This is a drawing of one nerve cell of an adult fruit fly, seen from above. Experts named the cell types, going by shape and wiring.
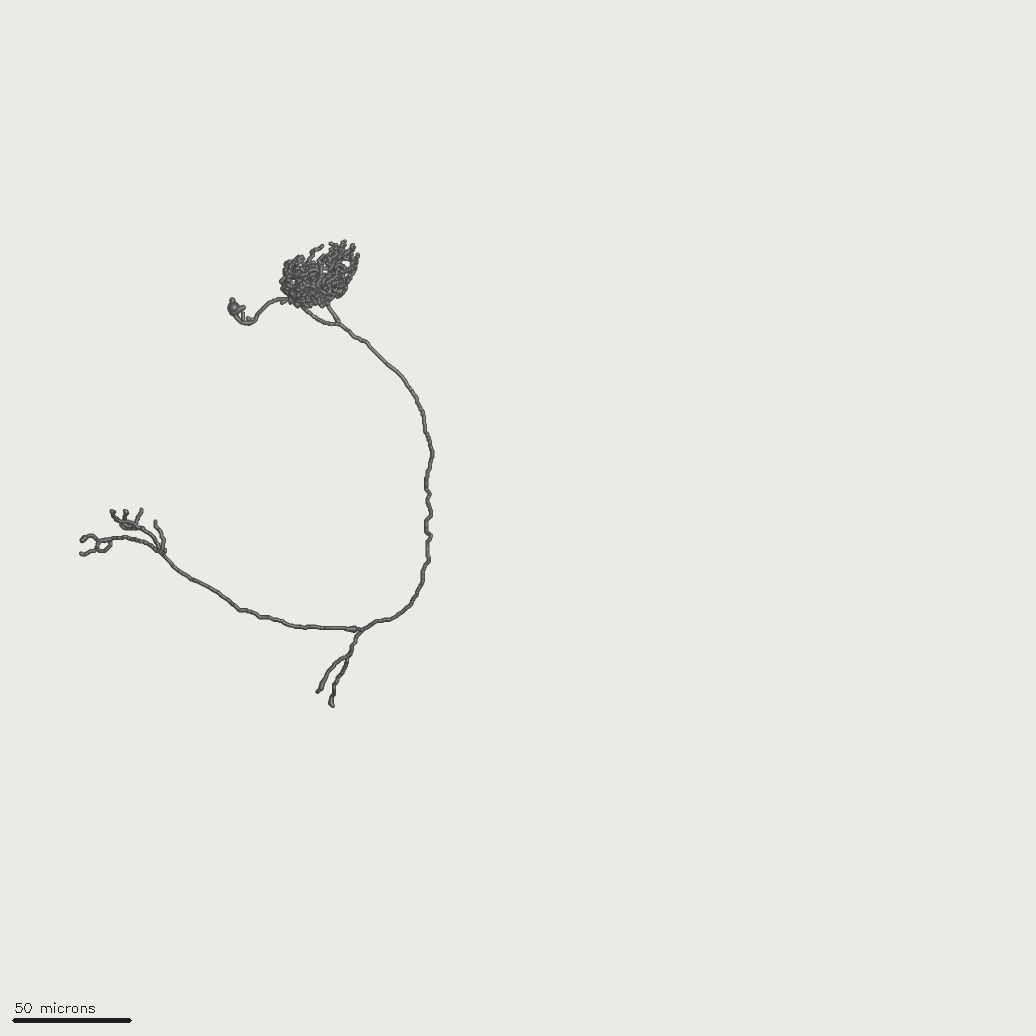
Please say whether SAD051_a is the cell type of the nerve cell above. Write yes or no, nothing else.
no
